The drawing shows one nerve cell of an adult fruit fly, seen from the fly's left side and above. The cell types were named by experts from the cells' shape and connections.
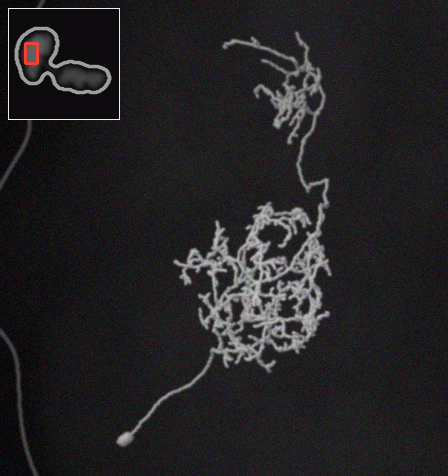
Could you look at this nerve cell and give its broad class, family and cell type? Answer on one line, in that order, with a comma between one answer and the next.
central-brain intrinsic neuron, LHAV, LHAV3i1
